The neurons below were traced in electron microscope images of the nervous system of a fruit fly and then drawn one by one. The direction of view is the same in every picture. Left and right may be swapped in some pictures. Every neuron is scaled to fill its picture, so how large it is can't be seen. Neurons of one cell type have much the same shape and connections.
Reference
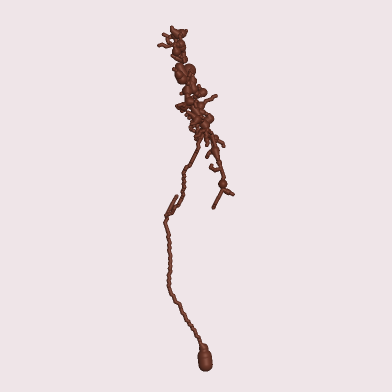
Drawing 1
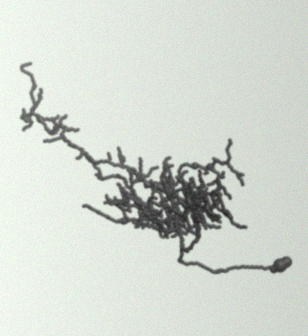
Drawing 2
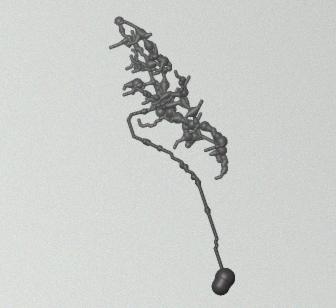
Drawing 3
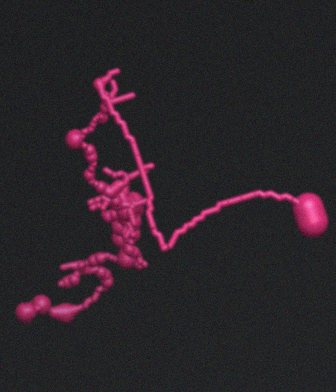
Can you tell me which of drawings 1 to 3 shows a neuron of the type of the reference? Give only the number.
2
